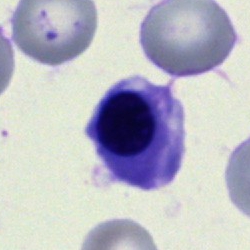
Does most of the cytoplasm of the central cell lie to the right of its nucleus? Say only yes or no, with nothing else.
Yes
